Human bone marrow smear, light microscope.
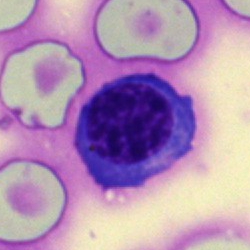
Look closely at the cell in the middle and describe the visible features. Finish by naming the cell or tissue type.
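Roughly round but slightly irregular, the outline has a small bulge at the upper right. Chromatin is coarse, in dark purple clumps with paler spaces between them. The cytoplasmic rim is widest along the lower and right side. No granules are present in the cytoplasm. This cell is an erythroblast.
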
